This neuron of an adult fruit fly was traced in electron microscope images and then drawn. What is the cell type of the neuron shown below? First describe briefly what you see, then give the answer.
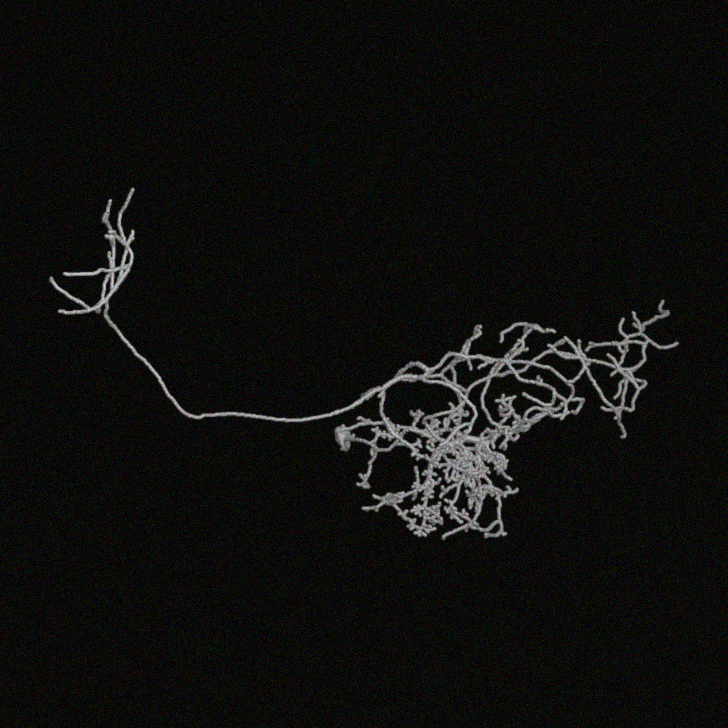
Dozens of branch ends can be seen. In this view it is wider than it is tall. It is an ascending neuron. Its cell type is AN18B004.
